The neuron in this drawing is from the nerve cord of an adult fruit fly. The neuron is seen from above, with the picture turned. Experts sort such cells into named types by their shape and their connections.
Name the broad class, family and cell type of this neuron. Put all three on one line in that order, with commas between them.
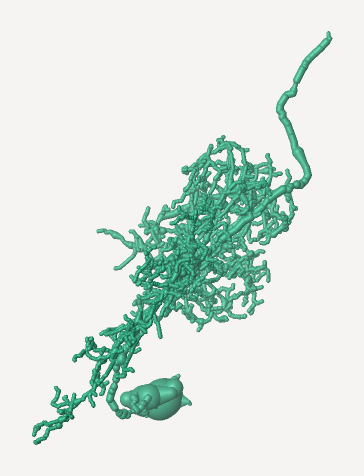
motor neuron of the nerve cord, MNad, MNad22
